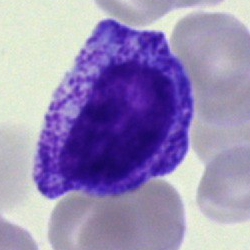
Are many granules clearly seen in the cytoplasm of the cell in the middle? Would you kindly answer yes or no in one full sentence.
Yes, the cytoplasm of the cell is rich in visible granules.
